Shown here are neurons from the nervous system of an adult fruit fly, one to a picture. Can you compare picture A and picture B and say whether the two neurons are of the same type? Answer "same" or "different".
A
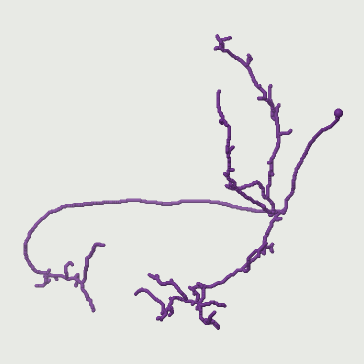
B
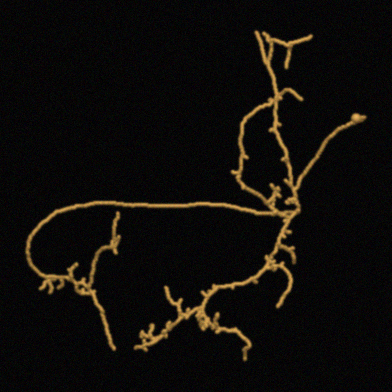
same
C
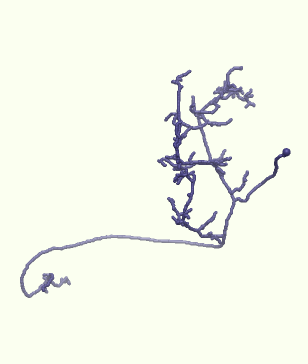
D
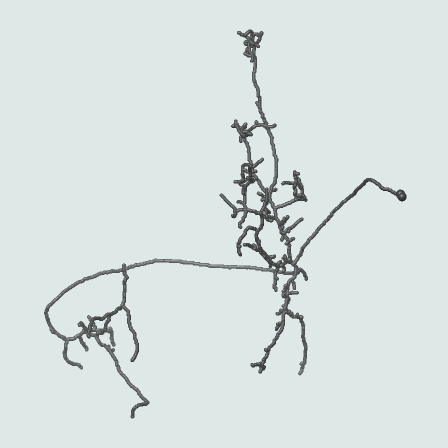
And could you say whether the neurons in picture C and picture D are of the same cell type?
different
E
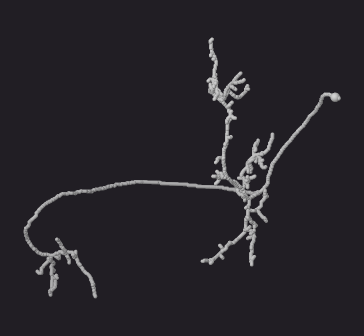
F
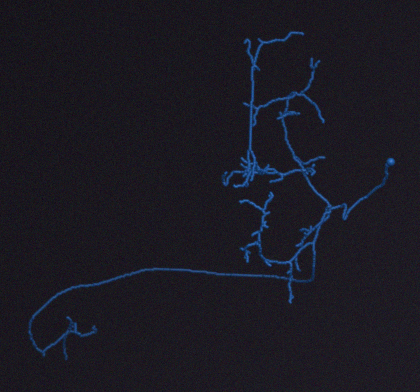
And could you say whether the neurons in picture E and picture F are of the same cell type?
different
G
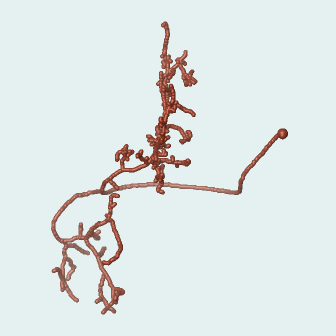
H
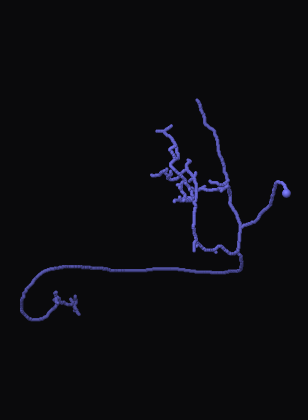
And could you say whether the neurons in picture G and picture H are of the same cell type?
different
